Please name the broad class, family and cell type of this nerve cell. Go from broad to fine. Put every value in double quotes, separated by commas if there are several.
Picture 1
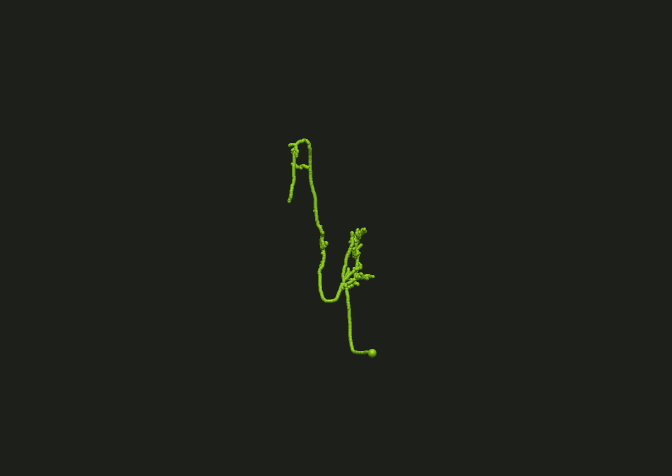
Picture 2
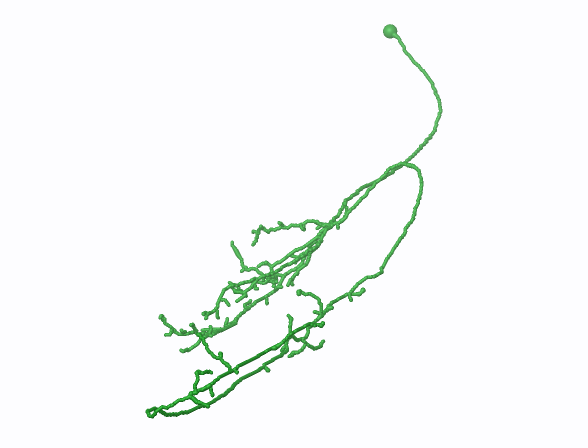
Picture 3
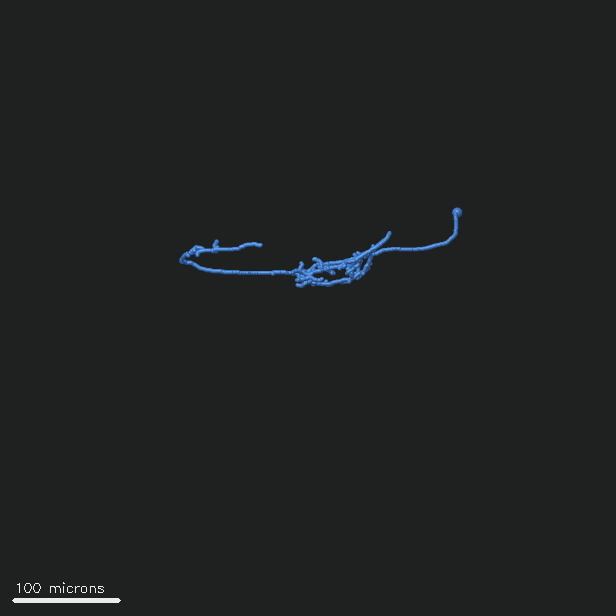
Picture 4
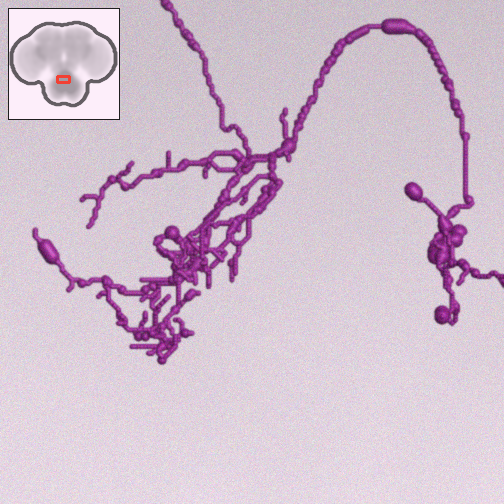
"nerve-cord intrinsic neuron", "hemilineage 06A", "IN06A105"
